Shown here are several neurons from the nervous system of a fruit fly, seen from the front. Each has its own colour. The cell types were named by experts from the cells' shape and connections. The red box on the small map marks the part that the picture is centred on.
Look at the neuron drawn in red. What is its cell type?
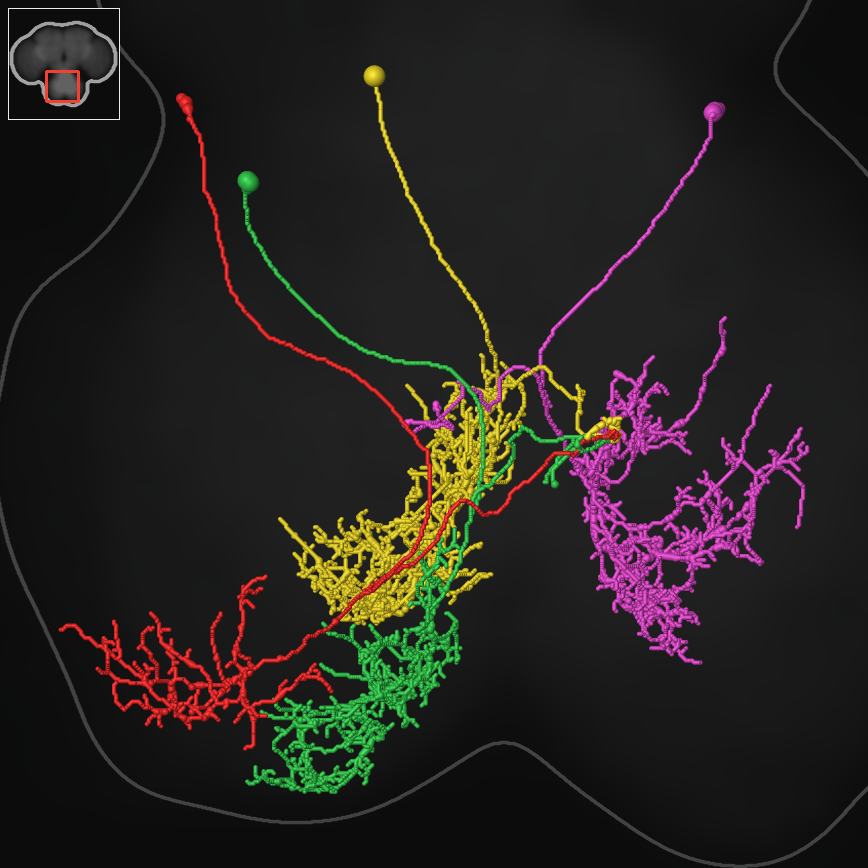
IN23B086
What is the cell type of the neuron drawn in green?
IN23B054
